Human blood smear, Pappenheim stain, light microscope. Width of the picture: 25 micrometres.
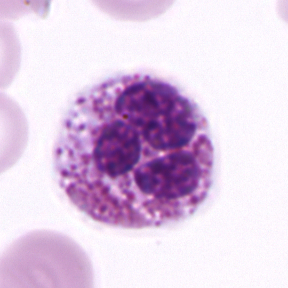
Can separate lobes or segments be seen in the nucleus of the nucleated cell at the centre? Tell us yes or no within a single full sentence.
Yes, this cell's nucleus is lobed, with two or more segments.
